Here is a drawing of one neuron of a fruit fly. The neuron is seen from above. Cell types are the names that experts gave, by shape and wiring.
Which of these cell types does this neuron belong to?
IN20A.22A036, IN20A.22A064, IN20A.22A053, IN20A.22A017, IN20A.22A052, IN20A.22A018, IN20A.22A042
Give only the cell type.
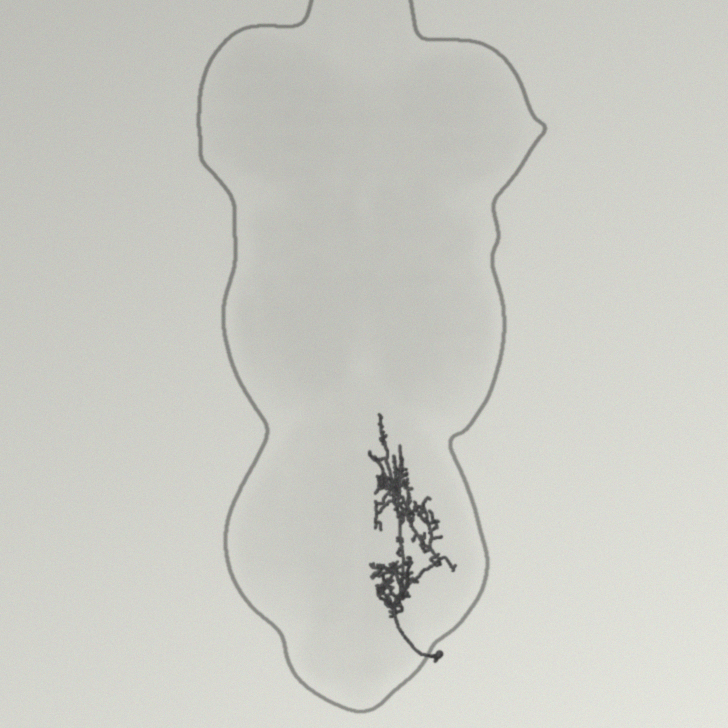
IN20A.22A017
